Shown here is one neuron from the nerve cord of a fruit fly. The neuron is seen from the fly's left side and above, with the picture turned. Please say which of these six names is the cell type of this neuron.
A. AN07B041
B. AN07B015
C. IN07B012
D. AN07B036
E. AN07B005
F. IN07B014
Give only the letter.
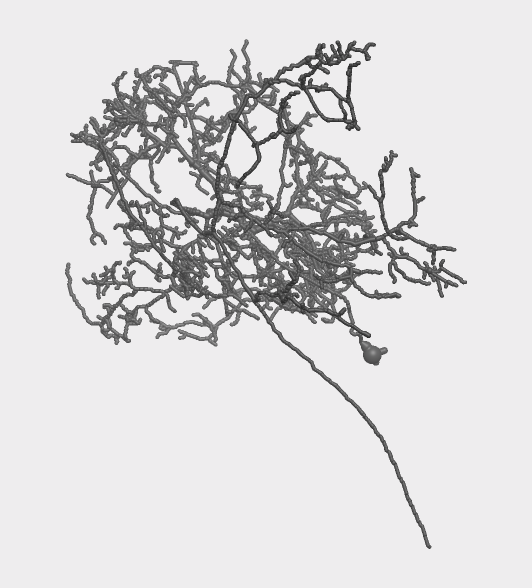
B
